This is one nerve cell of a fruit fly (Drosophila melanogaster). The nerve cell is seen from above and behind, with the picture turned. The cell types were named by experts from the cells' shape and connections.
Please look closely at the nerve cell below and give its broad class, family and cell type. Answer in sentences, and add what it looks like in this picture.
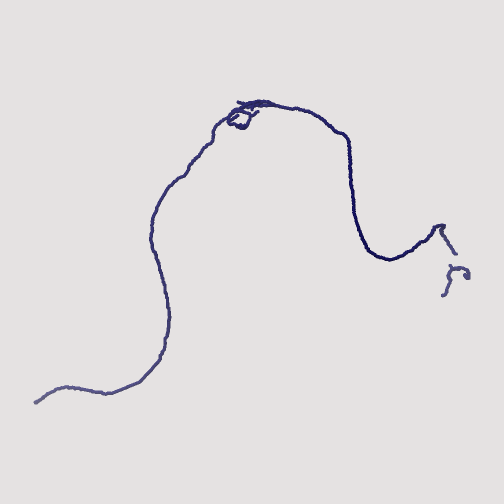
It is a sensory neuron entering the brain. The name of its family is class olfactory. Its cell type is ORN_VA7l. No cell body is drawn. As drawn here it is wider than it is tall.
